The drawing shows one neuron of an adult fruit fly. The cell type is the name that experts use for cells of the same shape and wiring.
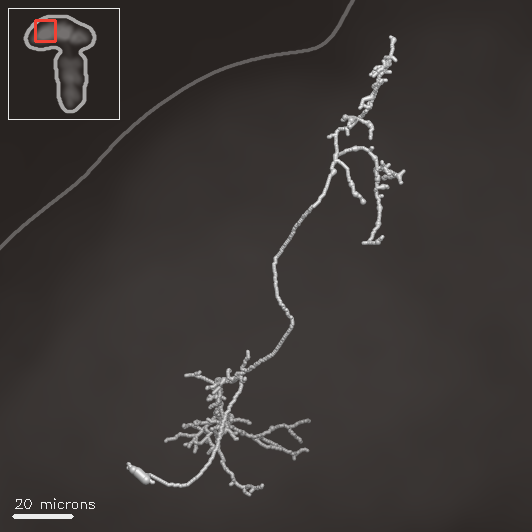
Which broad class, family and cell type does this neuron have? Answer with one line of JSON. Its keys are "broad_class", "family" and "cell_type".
{"broad_class": "central-brain intrinsic neuron", "family": "hemilineage SLPad1_posterior", "cell_type": "CB1148"}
